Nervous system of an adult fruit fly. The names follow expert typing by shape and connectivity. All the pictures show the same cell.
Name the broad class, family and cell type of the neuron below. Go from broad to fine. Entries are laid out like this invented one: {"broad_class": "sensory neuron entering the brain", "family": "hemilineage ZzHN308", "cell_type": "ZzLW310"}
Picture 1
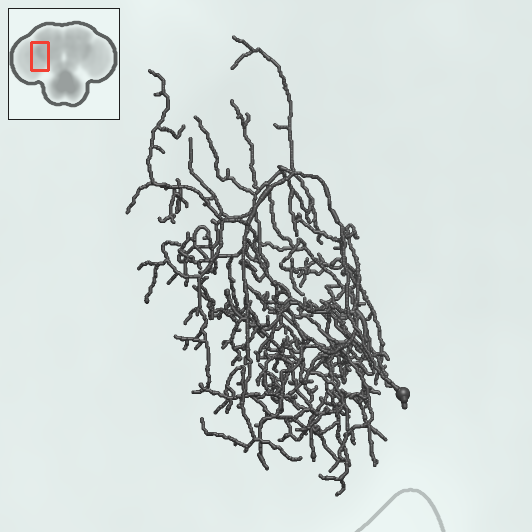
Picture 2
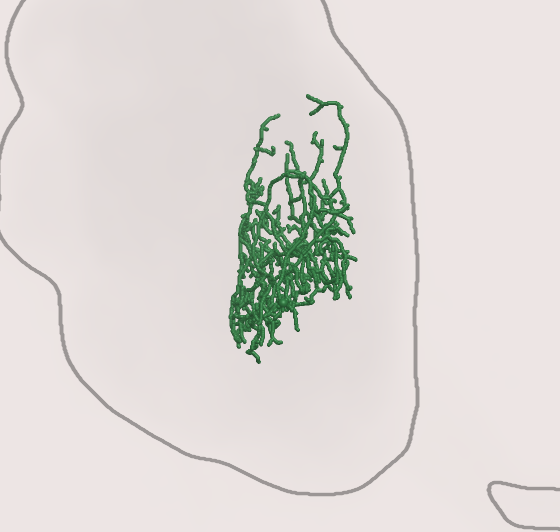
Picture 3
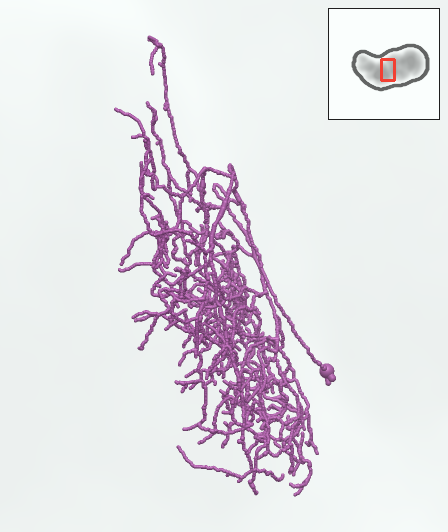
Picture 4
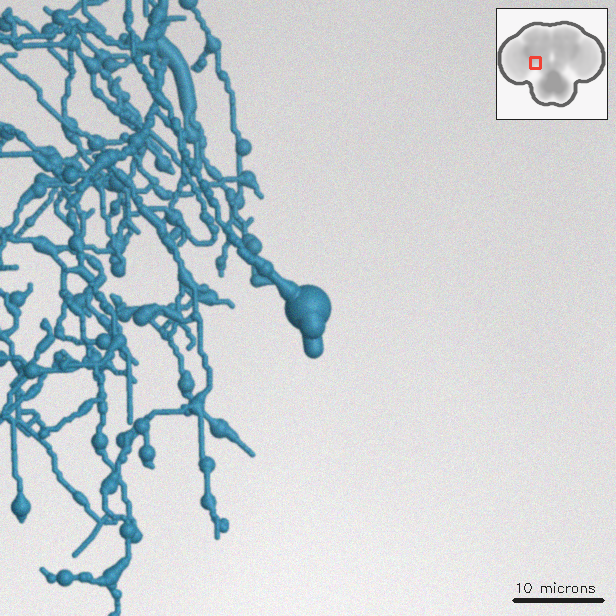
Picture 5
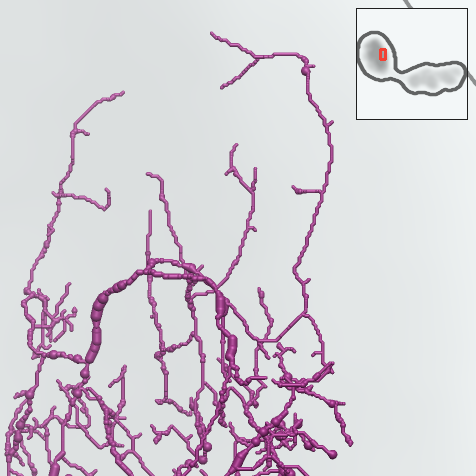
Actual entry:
{"broad_class": "optic-lobe intrinsic neuron", "family": "Li", "cell_type": "Li36"}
